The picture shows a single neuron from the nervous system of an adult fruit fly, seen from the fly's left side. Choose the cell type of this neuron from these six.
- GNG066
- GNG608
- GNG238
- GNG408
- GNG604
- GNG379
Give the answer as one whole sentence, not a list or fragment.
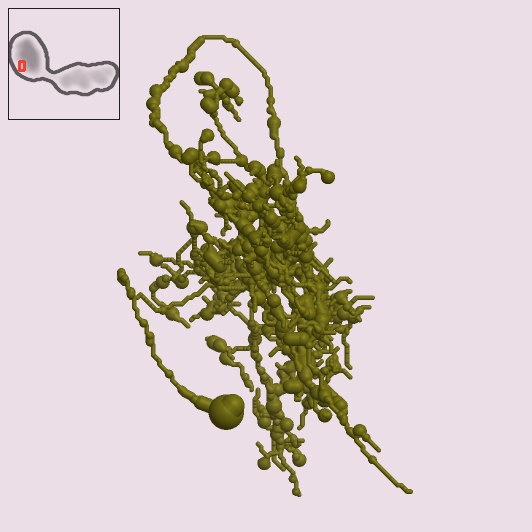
The cell type name GNG066 applies to this neuron.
